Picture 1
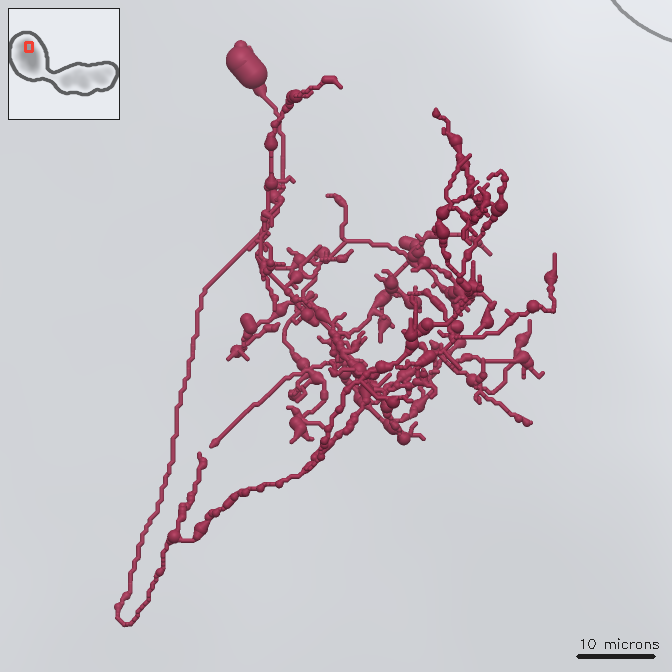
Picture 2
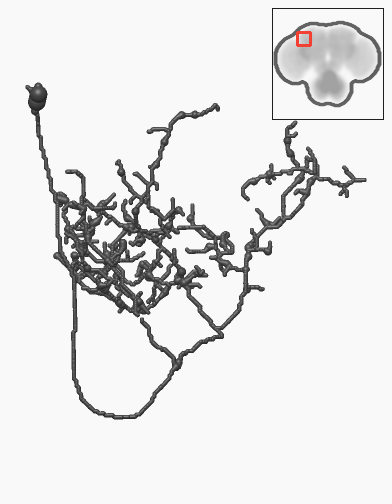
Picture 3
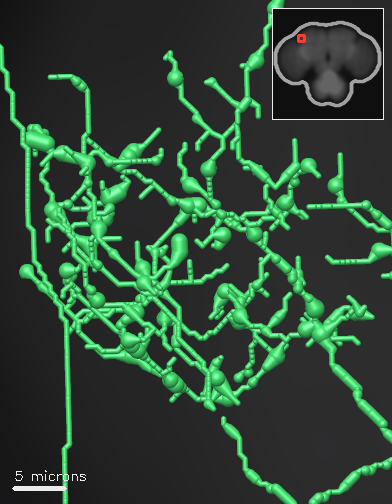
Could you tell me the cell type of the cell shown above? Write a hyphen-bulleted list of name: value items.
- cell type: CB3732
